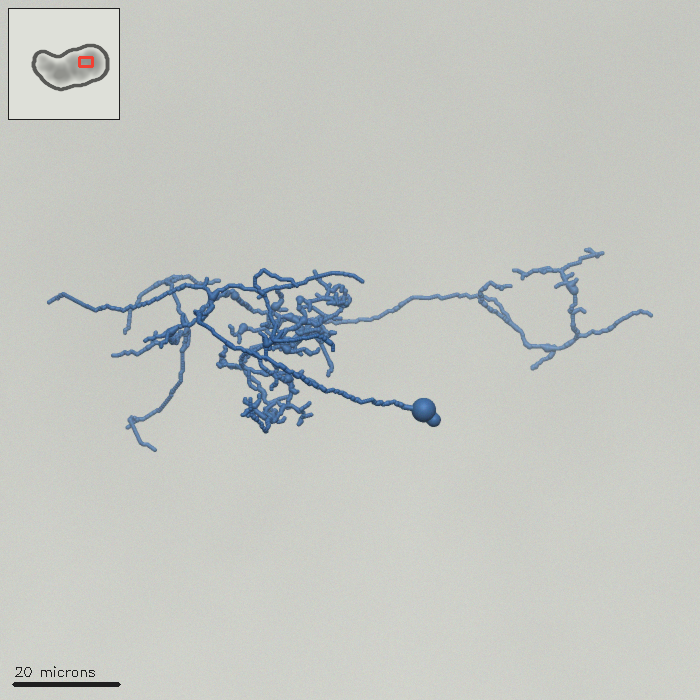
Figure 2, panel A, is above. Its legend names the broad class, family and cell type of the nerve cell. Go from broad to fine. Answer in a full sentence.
A central-brain intrinsic neuron of class DAN, type PAM08.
